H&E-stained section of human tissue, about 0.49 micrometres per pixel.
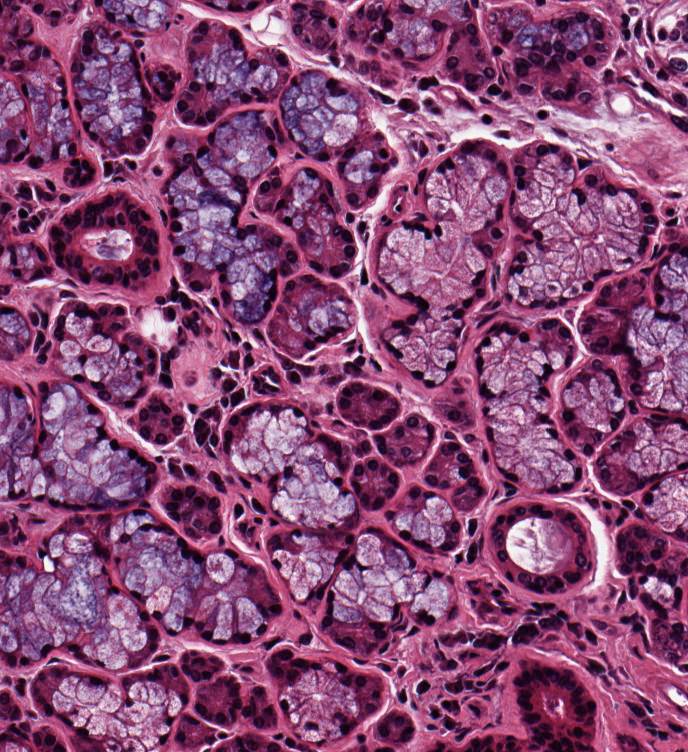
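Minor salivary gland: closely packed rounded secretory units fill the field, with thin pink connective tissue septa between them. Many units are built of mucous cells with pale, foamy, grey-violet cytoplasm. Their nuclei are small and dark, pressed flat against the base of each cell. You'll notice mucous and serous units intermingled throughout, not kept to separate regions.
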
